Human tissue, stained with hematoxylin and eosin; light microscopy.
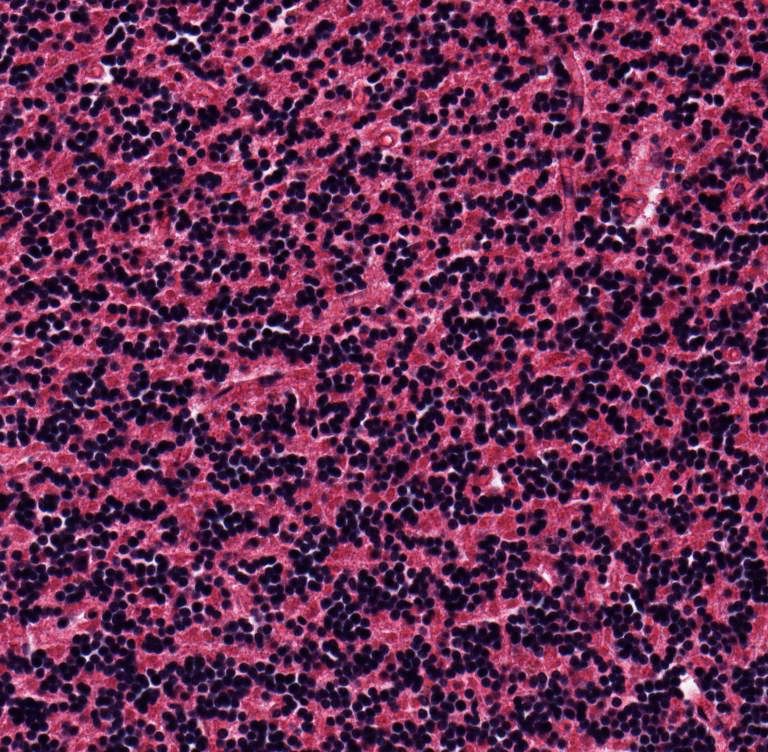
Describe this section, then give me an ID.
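Look how small round nuclei crowd the whole field evenly, with no layering and no separate units. Each one is small, round and uniformly dark purple, with hardly any cytoplasm showing around it. Between the clusters sit irregular islands of pink, finely fibrillar material. You won't find any epithelium or glands here. This is cerebellum.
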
